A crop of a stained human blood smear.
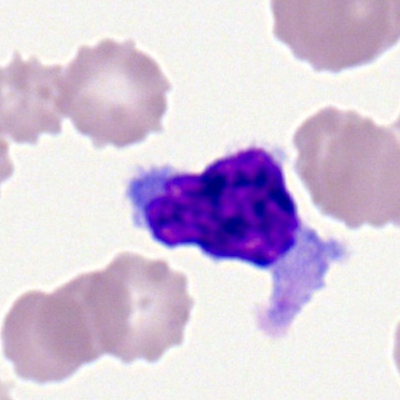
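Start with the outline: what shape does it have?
It is irregular, and the pale blue cytoplasm is drawn out into a tail toward the lower right.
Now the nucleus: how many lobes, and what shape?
Just one unlobed mass, angular and irregular, with dark purple, coarsely clumped chromatin.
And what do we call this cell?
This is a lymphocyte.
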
